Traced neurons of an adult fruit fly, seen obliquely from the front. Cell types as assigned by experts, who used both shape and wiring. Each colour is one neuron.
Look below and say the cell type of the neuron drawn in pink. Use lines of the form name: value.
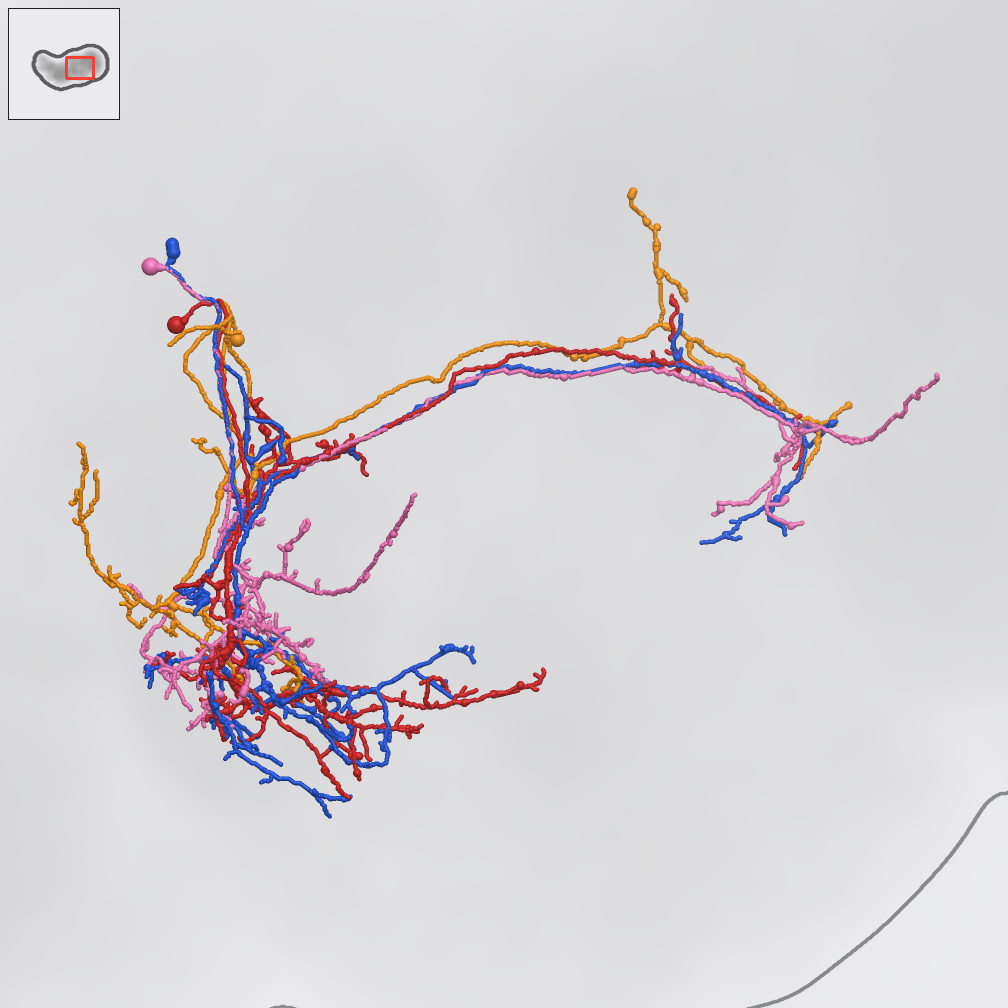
cell type: CB1047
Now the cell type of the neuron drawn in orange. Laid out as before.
cell type: CB2956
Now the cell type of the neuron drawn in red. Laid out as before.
cell type: CB2205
